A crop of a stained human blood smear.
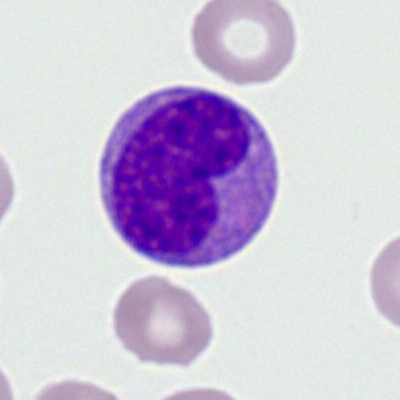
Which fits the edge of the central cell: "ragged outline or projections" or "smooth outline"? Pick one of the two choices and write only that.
Smooth outline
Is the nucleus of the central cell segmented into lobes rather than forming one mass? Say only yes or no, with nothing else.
No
